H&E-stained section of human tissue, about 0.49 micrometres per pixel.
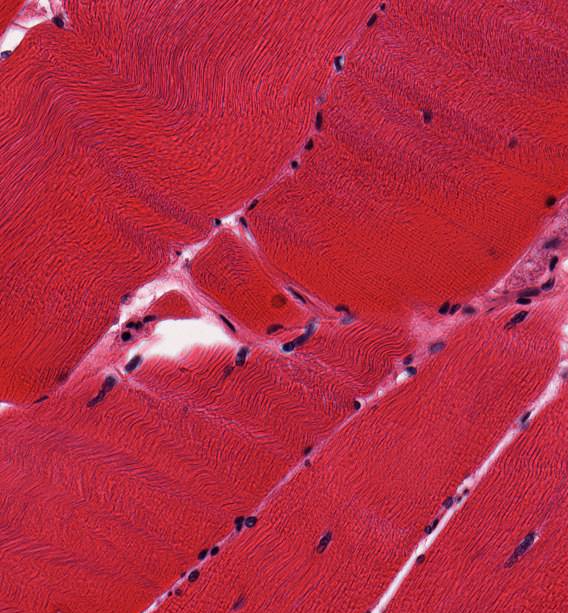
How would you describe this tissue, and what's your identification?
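Fibres lie side by side, unbranched. Cytoplasm stains deep, intense red. Nuclei dark and flattened, at the fibre edges, not central. Thin strands of pale pink connective tissue with small dark nuclei separate neighbouring fibres. Tissue: skeletal muscle.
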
